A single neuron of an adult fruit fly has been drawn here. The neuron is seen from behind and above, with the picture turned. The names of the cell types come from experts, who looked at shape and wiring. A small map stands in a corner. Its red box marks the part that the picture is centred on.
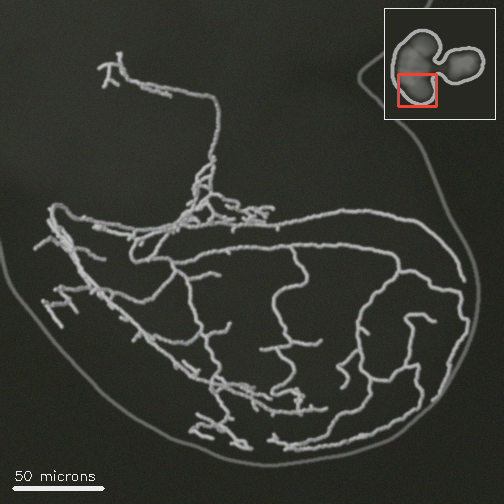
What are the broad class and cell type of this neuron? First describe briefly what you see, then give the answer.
The cell body is on the left of the picture. By the scale bar it is about 250 microns wide in this view. The picture shows dozens of branch ends. Its broad class is visual centrifugal neuron. Its cell type is aMe4.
